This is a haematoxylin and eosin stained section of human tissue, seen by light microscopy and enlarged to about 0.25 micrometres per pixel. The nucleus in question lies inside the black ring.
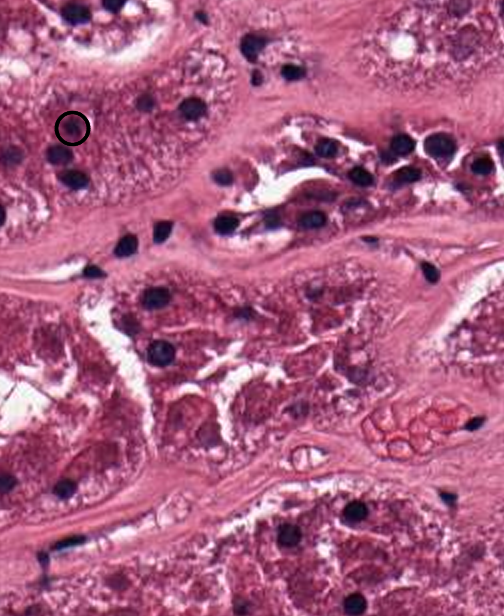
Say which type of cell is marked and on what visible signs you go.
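It is a proximal tubule cell. No clear border separates this cell's cytoplasm from that of its neighbours. It lies among tightly packed cells with several nuclei clustered just below it, inside a tubule outlined by a band of pink fibres.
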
